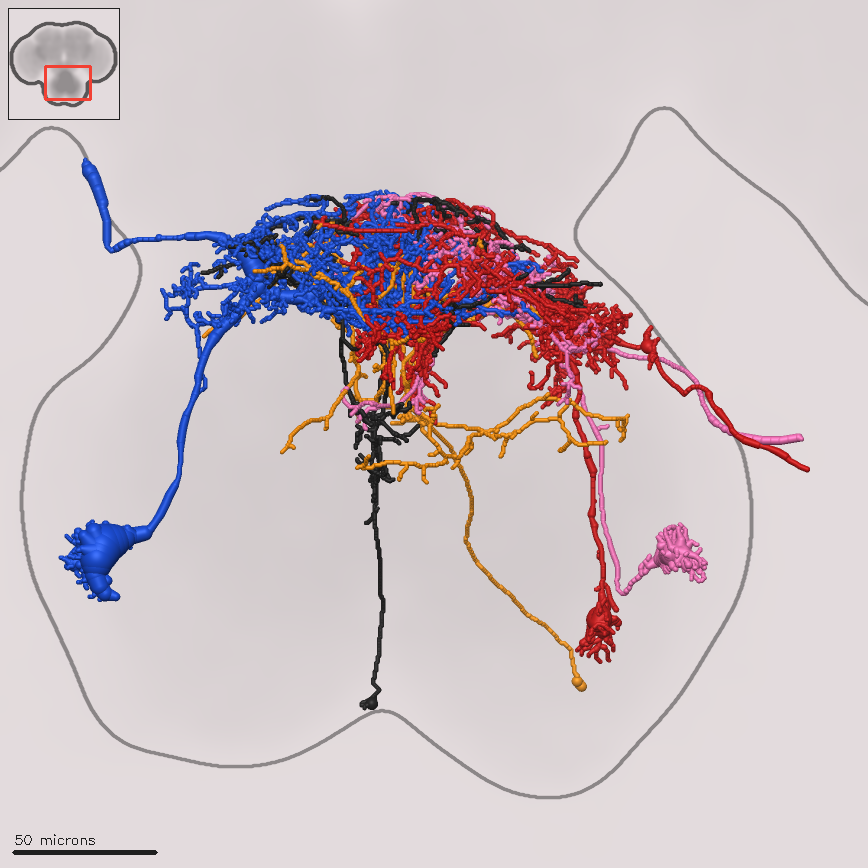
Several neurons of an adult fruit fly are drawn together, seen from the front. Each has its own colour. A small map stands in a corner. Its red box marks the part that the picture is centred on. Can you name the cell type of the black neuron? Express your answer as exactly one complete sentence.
This neuron represents the cell type IN00A047.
